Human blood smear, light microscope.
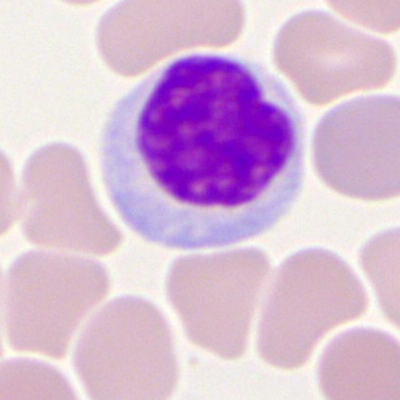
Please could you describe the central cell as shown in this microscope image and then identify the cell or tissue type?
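Off-centre, toward the upper right of the cell, lies the nucleus. Its dark purple chromatin is interrupted by paler patches, giving a clumped appearance. Pale blue cytoplasm forms a rim, widest below and to the left of the nucleus. The cell is a lymphocyte.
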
